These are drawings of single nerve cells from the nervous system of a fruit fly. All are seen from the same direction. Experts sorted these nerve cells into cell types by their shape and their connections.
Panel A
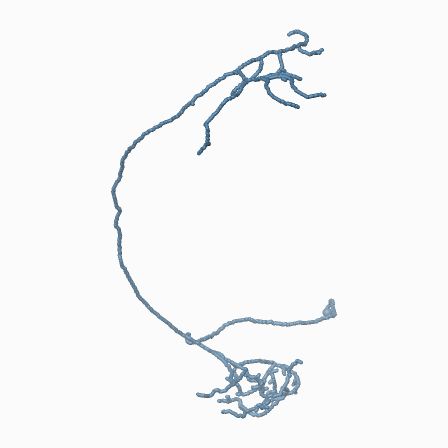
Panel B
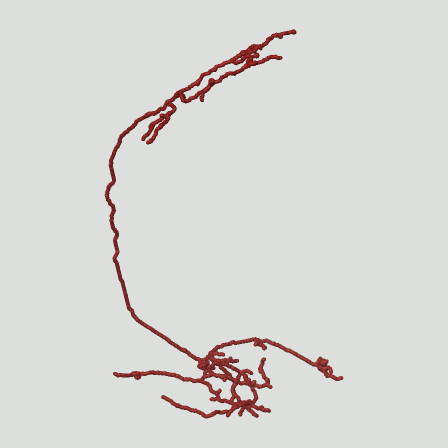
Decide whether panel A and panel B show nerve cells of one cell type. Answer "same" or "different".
different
